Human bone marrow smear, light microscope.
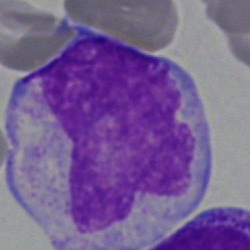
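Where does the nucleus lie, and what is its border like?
Toward the upper right, leaving the broadest band of cytoplasm on the left; its right border is irregular and notched.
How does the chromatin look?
Finely stippled with small paler spots, not gathered into dense dark clumps.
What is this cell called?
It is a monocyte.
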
